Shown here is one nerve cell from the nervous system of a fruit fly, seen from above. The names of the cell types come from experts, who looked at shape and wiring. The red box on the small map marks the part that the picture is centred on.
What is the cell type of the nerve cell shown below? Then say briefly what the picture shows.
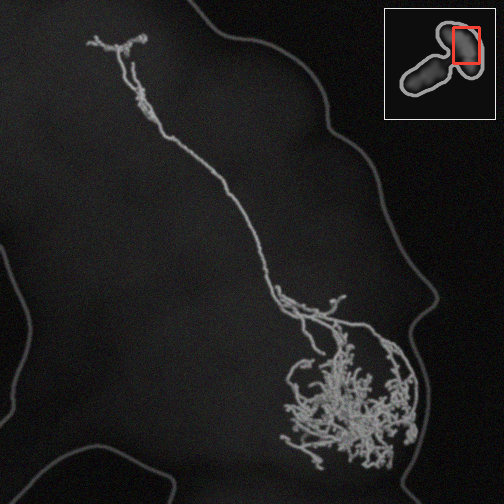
Its cell type is AVLP748m. This is a central-brain intrinsic neuron. It is in the brain and does not reach the nerve cord. The picture shows dozens of branch ends.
